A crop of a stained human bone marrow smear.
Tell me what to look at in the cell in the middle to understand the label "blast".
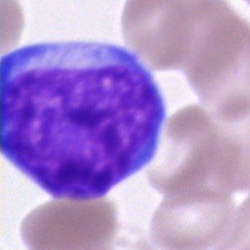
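In keeping with a blast: the nucleus fills most of the cell.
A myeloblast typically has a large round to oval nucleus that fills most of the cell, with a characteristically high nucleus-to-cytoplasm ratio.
Less in keeping: the cytoplasm here is a deep blue.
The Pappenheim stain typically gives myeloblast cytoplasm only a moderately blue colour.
Also seen: an angular outline with fairly straight edges rather than a smooth round contour, and the widest band of cytoplasm along the top edge of the cell.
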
